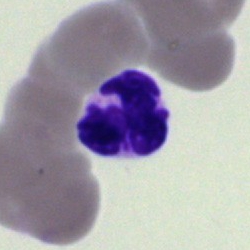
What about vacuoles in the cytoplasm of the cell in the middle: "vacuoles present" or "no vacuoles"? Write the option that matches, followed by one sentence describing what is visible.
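No vacuoles. The cytoplasm shows no clear vacuoles.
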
